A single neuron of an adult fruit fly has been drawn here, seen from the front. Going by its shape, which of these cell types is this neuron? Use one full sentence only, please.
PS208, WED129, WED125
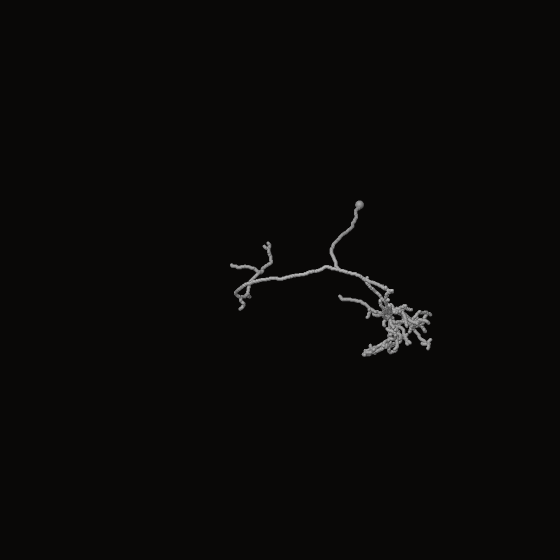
This neuron is classified under the cell type WED129.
